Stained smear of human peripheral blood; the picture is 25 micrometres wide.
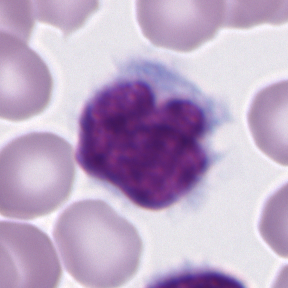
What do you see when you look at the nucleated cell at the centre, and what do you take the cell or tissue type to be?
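Look first at the nucleus: a notch at its top gives it a lobed outline. It is about 11 micrometres across in a cell of about 13 micrometres, and it fills about 80% of the cell's area. The cytoplasm is scant, pale greyish blue, and widest at the upper right. Fine hair-like projections stand out from the cell surface at the top and right. This is a hairy cell.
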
